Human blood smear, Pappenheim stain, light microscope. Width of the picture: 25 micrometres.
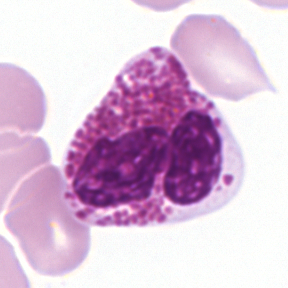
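Eosinophil. Two nuclear lobes lie side by side in the lower half of the cell, the left lobe larger than the right. The chromatin is dark purple and coarsely clumped. To the right of the right lobe, a pale rim of cytoplasm shows, nearly free of granules.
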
